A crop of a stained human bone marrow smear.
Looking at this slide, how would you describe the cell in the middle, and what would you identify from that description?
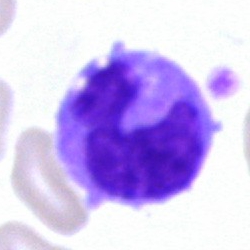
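First, the nucleus: it fills most of the cell, with a deep notch cutting in from the upper side. Second, the cytoplasm is a lighter lilac-blue than the nucleus. Third, small knob-like projections stick out from the edge at top and right. This is a monocyte.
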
